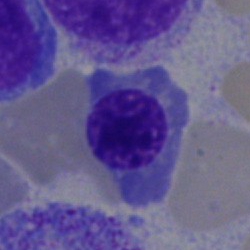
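Erythroblast: look to the left side of the cell to find its nucleus. The chromatin there is dense and coarsely clumped. Blue cytoplasm surrounds it, broadest to the right of and below the nucleus and thinnest on the left.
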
